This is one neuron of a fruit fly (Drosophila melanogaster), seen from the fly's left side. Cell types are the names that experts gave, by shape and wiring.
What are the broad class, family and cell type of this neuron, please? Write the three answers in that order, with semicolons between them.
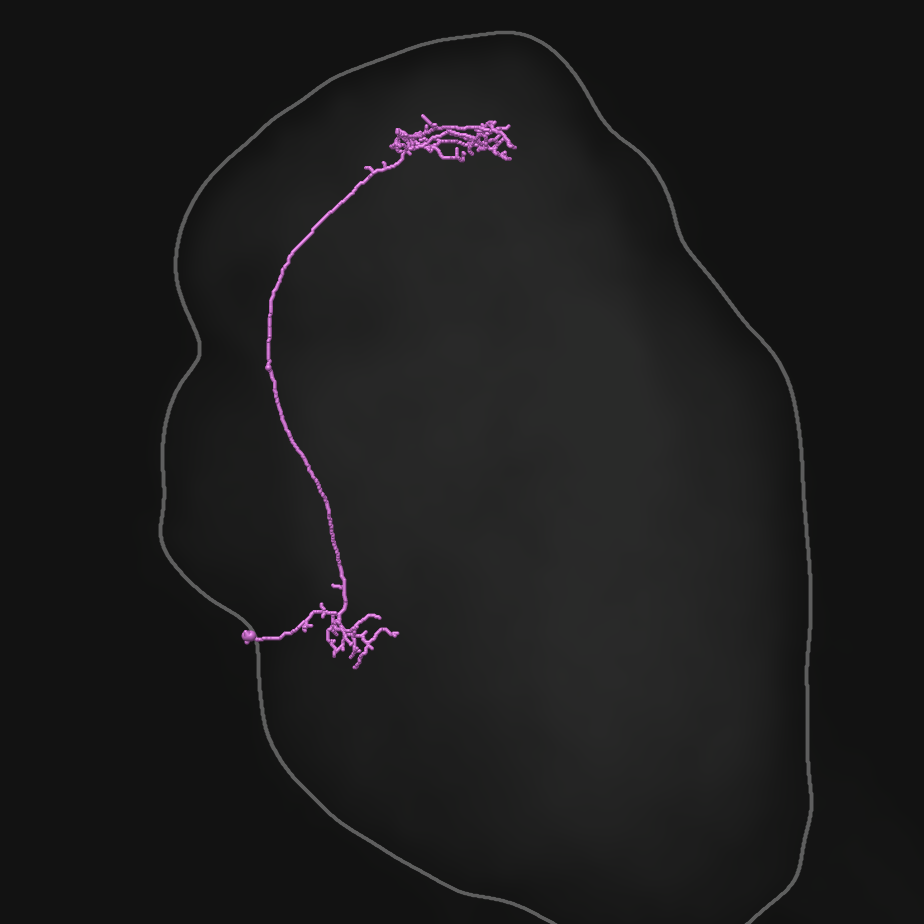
central-brain intrinsic neuron; hemilineage FLAa2; CB4077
